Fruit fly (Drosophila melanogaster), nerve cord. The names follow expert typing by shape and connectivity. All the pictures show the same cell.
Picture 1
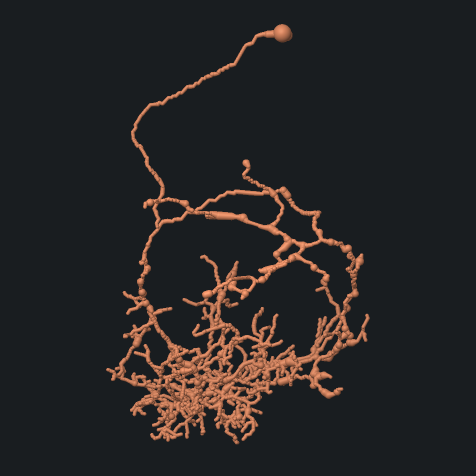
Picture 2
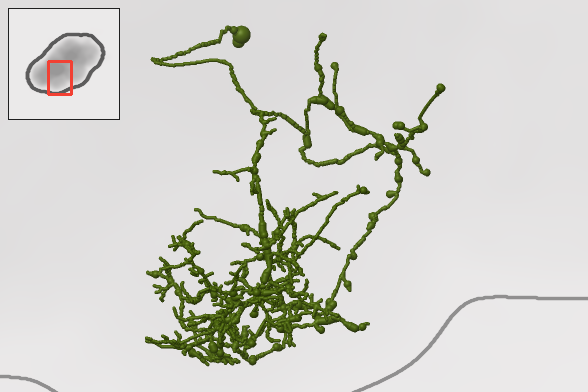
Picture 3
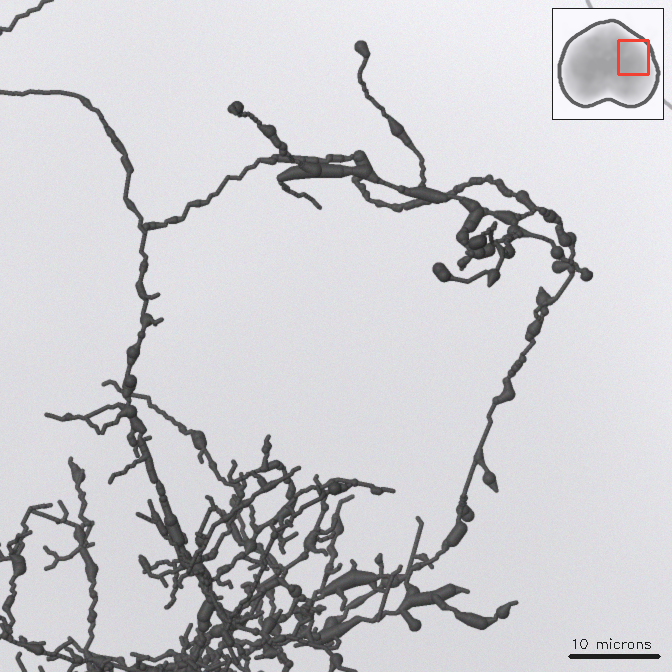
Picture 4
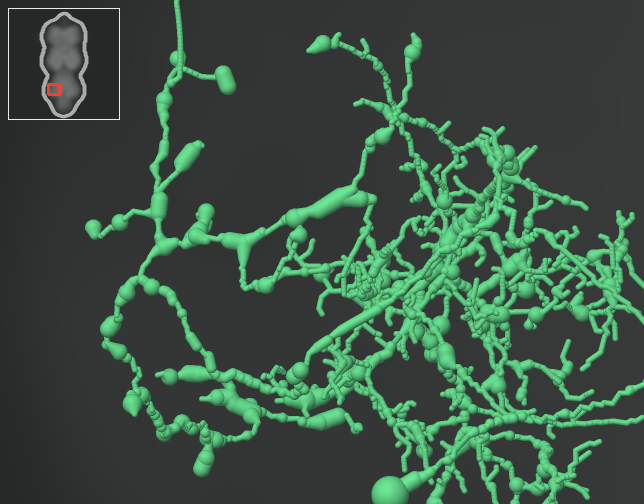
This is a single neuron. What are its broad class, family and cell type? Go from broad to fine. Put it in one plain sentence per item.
A nerve-cord intrinsic neuron of hemilineage 03A, type IN03A040.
